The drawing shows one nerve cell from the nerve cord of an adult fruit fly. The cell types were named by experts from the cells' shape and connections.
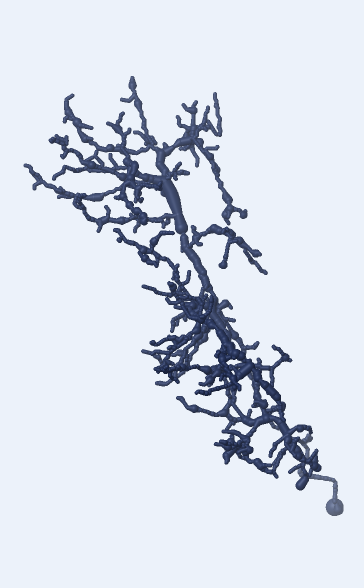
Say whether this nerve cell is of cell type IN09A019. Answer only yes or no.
no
